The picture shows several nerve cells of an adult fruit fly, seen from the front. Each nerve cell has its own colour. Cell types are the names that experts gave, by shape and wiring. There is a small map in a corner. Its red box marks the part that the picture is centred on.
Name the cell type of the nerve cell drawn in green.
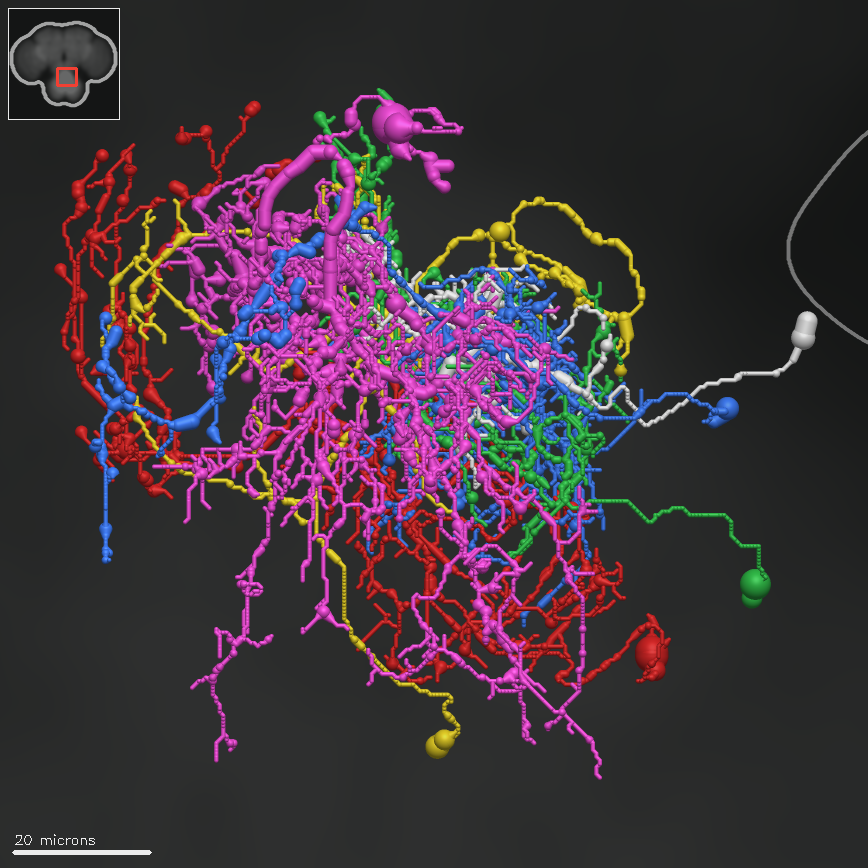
INXXX438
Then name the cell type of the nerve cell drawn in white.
INXXX448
